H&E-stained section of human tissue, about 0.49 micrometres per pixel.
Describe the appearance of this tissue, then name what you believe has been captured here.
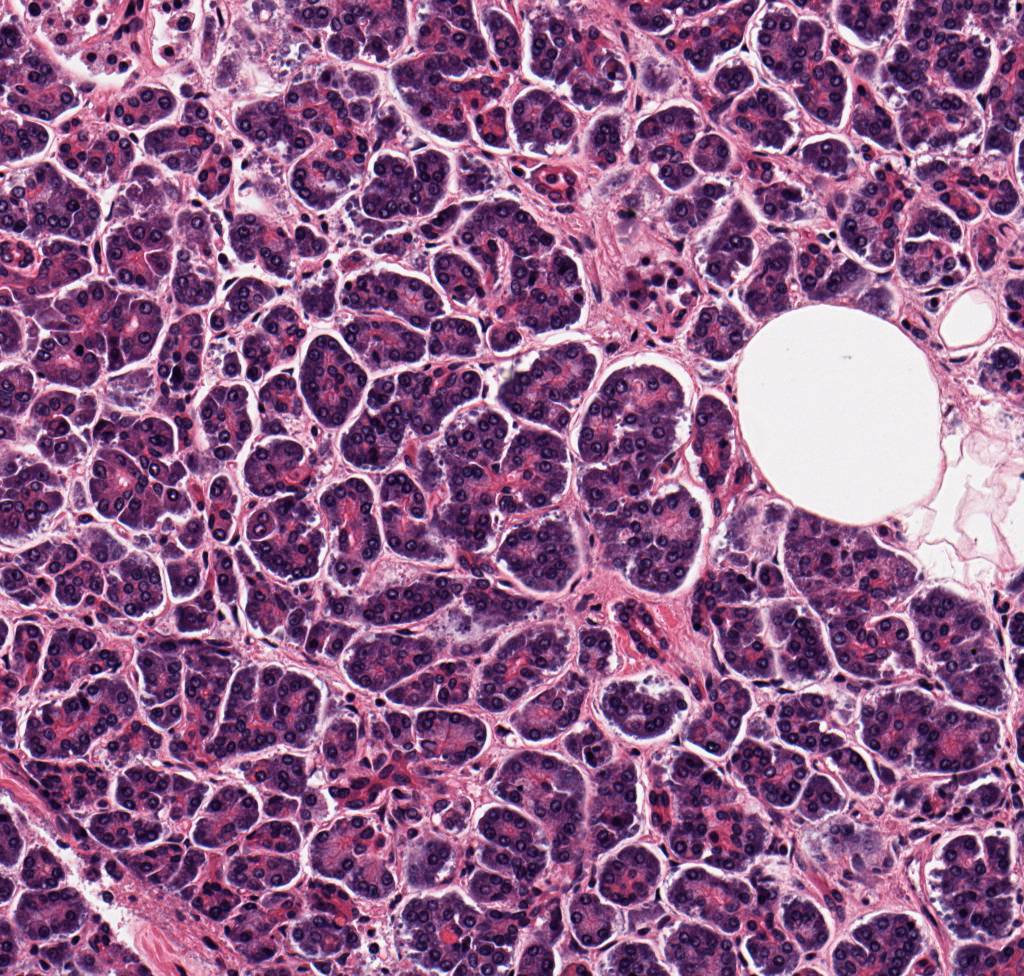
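Closely packed, rounded glandular acini fill nearly the whole field. Acinar cells pyramidal, nuclei toward the outer basal edge; nuclei small, round, dark, very uniform. Stroma scant, in thin pink fibrous strands between acini. Tissue: pancreas.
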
